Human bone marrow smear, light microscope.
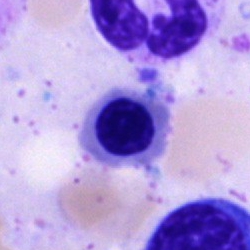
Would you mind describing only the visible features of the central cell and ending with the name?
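Chromatin dense and very dark, staining almost uniformly deep purple. Nucleoli not seen. Cytoplasm a moderate pale greyish-blue rim surrounding the nucleus on all sides, with no visible vacuoles. Cell type: erythroblast.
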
